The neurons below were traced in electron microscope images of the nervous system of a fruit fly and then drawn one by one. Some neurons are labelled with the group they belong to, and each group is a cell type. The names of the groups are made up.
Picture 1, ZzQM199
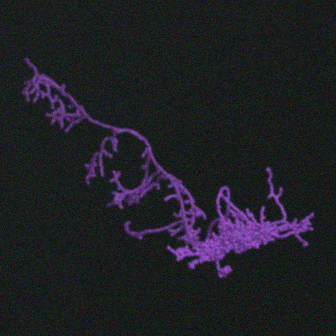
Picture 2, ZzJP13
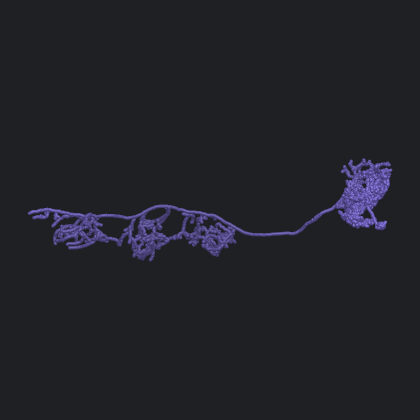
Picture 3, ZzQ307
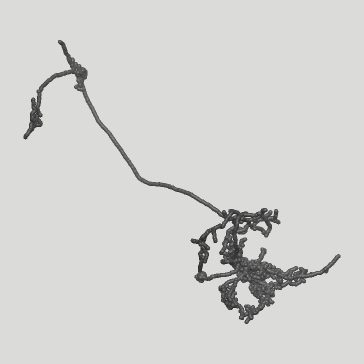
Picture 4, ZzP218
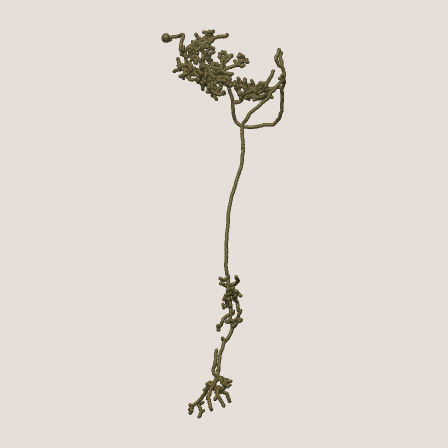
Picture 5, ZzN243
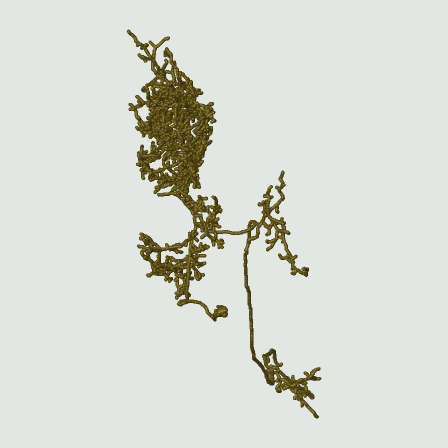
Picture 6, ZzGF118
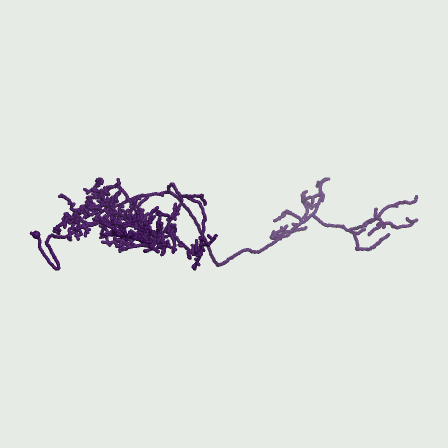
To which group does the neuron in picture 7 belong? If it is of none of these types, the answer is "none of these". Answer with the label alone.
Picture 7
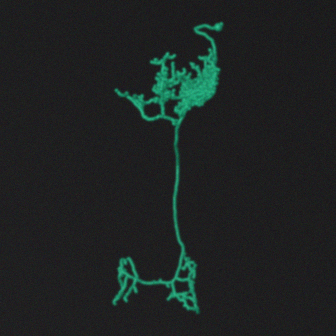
ZzGF118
